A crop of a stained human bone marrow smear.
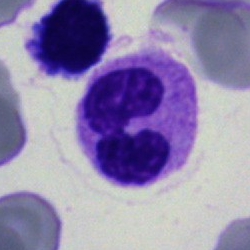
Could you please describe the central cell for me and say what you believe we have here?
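Looking first at the nucleus, I see it is deeply indented from the right side, which leaves an upper and a lower lobe joined on the left. Its chromatin is dark purple and coarsely clumped. Around it the cytoplasm is pale lilac-pink, and I can just make out fine, faint granules in it. This is a segmented neutrophil.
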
